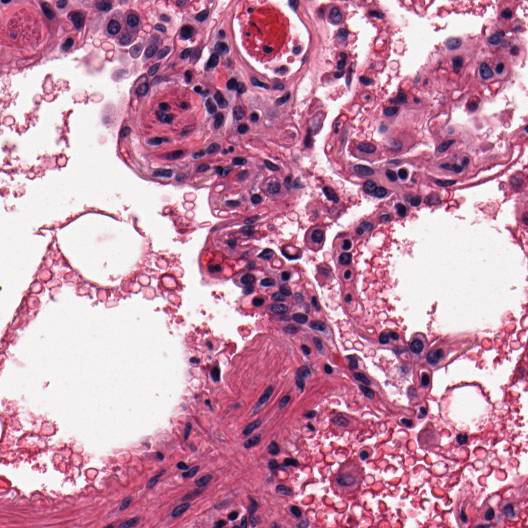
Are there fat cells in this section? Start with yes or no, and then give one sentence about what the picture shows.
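No. No fat cells are present anywhere in the field.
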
